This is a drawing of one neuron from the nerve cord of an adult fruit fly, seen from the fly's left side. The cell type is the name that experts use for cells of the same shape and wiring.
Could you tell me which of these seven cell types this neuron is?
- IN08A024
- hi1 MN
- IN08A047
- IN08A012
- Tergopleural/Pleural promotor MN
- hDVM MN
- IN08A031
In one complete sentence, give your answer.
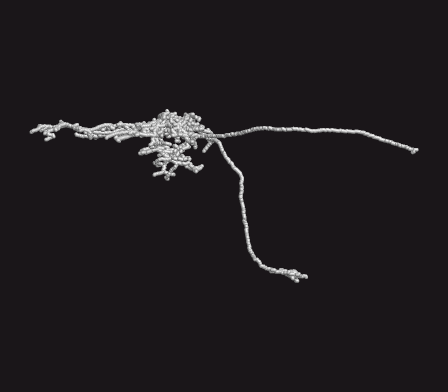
This neuron falls under the cell type hi1 MN.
